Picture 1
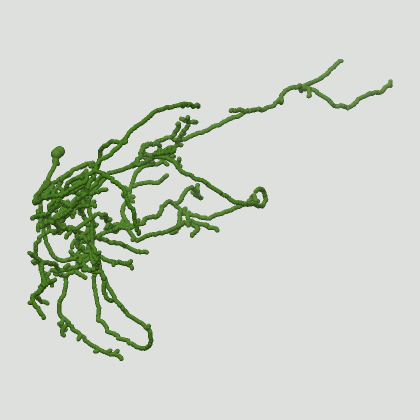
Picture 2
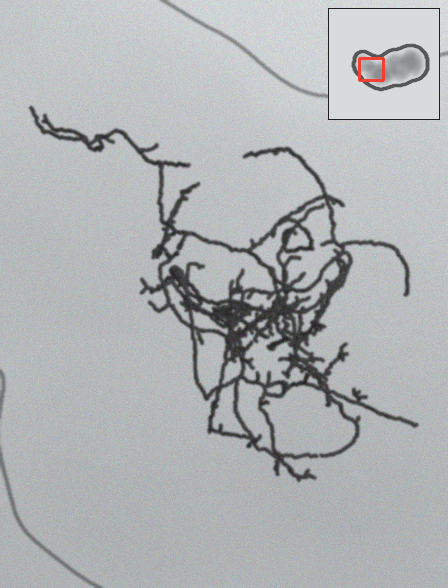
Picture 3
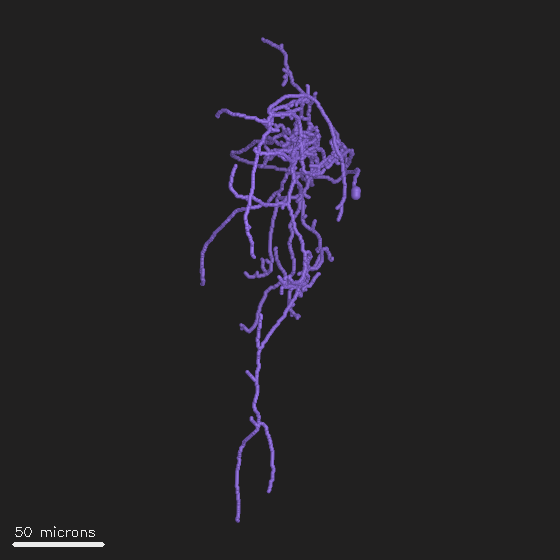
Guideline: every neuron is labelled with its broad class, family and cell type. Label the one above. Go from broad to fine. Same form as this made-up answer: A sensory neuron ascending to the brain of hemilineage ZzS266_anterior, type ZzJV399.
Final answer: A nerve-cord intrinsic neuron of hemilineage 17A, type IN17A067.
